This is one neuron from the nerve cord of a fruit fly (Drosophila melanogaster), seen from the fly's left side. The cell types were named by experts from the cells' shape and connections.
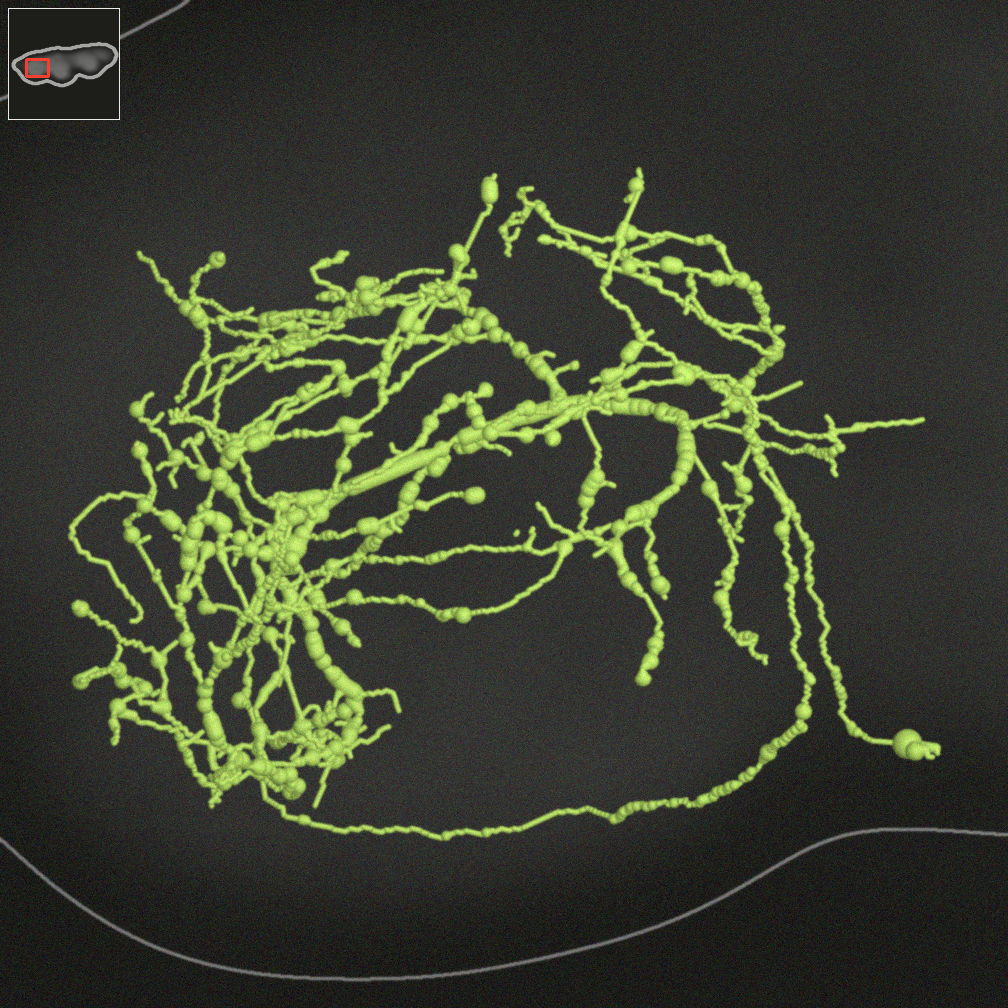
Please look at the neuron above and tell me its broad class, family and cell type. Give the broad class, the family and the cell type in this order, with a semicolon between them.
nerve-cord intrinsic neuron; hemilineage 12B; IN12B020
